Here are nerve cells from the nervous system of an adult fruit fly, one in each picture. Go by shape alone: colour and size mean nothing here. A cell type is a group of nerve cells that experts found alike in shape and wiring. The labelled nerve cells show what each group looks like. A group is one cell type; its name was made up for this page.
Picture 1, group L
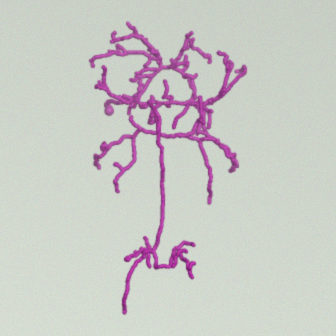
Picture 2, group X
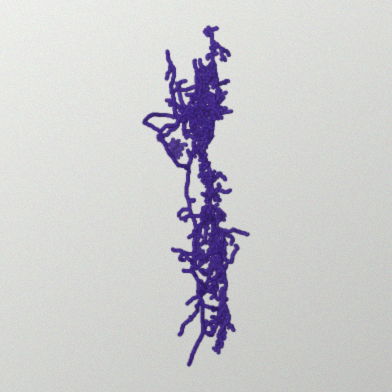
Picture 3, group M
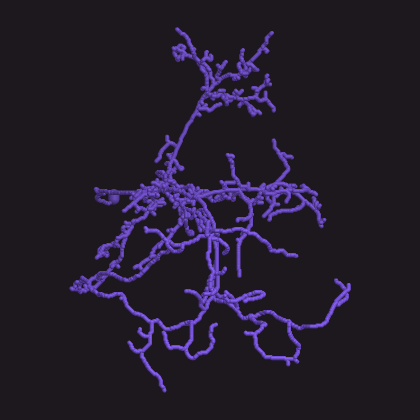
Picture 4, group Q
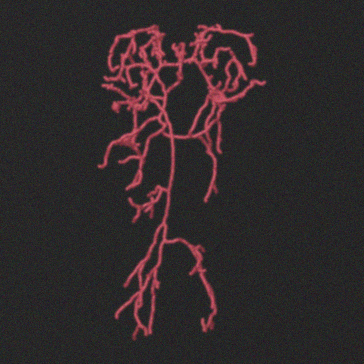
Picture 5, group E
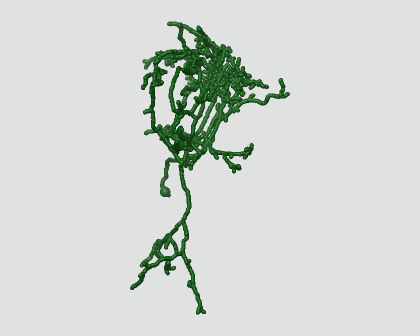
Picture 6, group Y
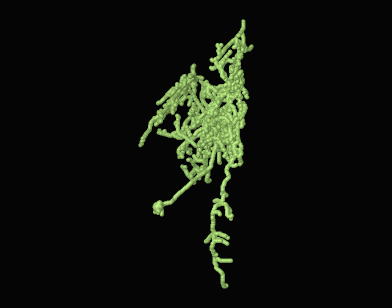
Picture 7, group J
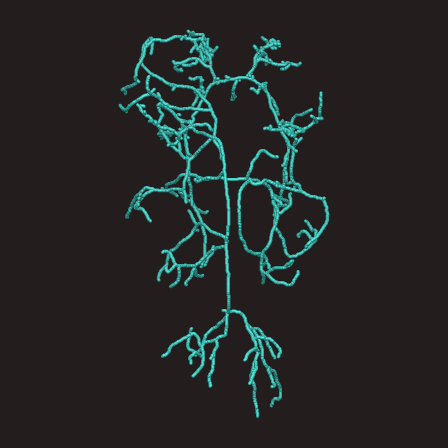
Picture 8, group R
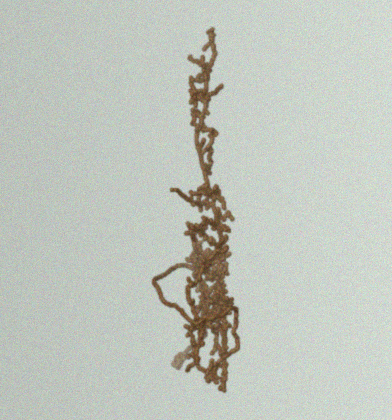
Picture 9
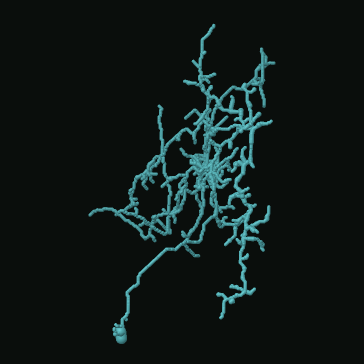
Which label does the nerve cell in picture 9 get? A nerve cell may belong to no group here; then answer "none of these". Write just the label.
group Y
